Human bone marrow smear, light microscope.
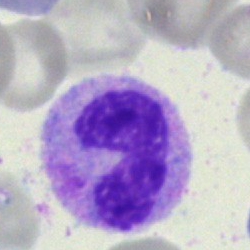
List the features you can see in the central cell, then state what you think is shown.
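A deeply indented nucleus forms a C shape whose notch opens toward the left. No nucleoli are visible within it. Fine pinkish-violet granules are scattered through the cytoplasm, which contains no vacuoles. This is a band neutrophil.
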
